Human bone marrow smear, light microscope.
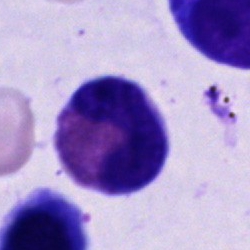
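Eosinophil at the centre of a stained bone marrow smear. The cell is round with a smooth outline, and its surface shows no projections or blebs. Most of the cell stains a deep blue-purple, while a paler pinkish-purple zone lies on its left side.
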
